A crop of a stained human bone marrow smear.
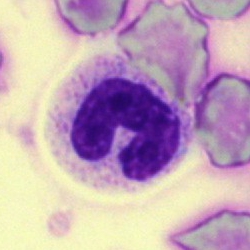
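Band neutrophil: the cell has a round, smooth outline. Its nucleus is horseshoe-shaped, with the open side facing downward. The chromatin is dense and dark purple, with coarse clumping. No nucleoli are visible in the nucleus.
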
